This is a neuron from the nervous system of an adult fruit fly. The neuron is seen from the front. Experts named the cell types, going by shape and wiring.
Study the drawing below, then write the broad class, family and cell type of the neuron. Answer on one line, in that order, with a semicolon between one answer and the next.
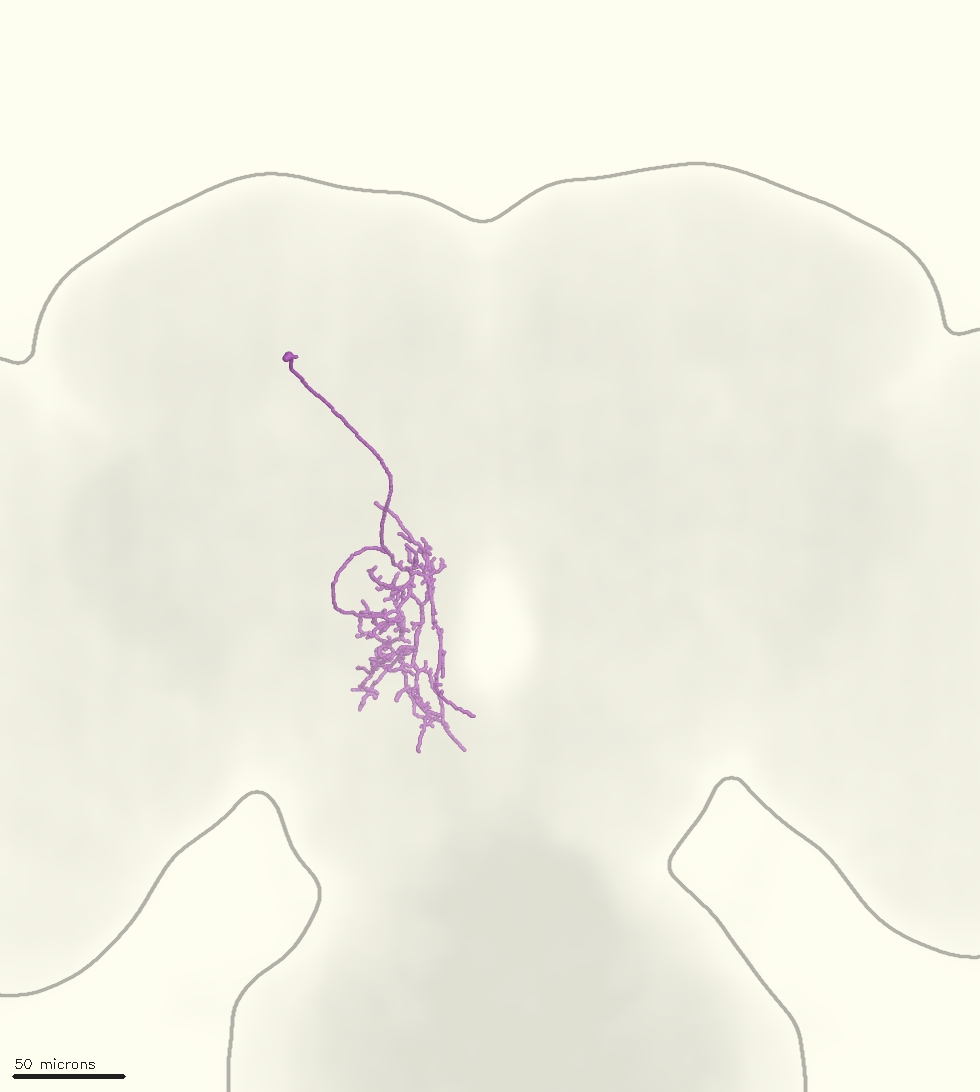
central-brain intrinsic neuron; hemilineage AOTUv1_ventral; PS032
